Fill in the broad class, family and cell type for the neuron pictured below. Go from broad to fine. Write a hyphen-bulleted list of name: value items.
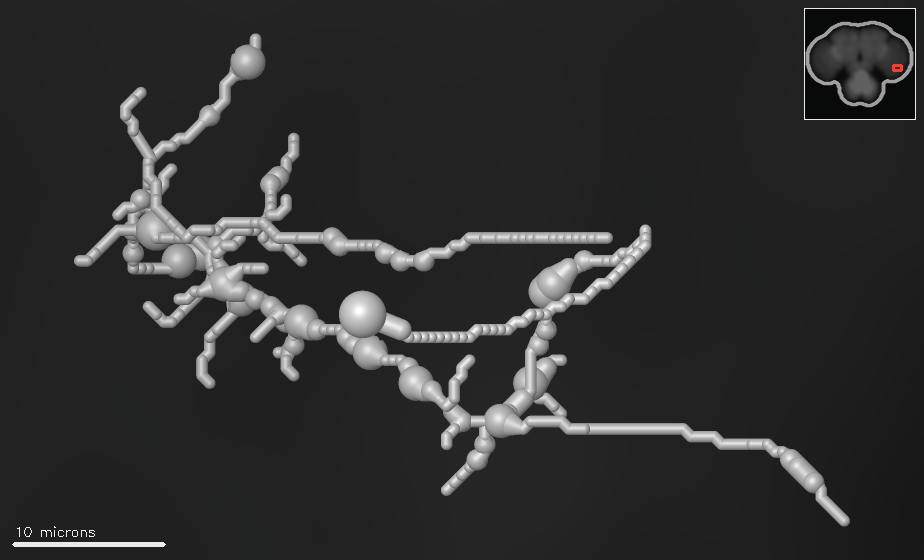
- broad class: optic-lobe intrinsic neuron
- family: Mi
- cell type: Mi15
